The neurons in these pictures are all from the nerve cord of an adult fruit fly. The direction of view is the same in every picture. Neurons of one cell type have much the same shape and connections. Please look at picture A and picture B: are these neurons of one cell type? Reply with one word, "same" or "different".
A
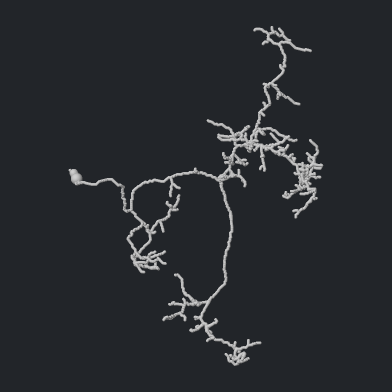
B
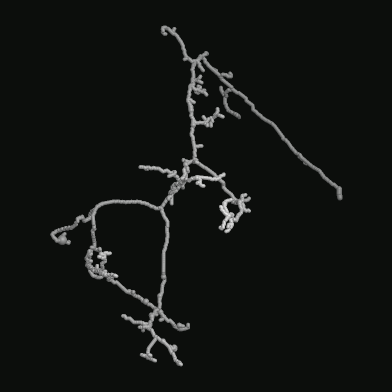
same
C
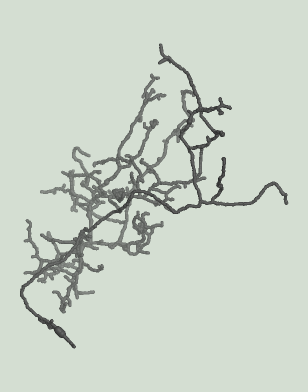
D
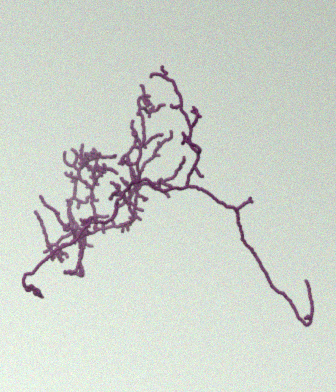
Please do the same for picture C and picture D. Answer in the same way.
same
